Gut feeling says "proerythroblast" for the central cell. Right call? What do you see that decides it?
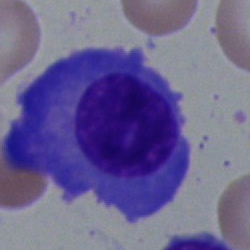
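No: proerythroblast is not the right name, and the cell is a plasma cell. The nucleus sits toward the right, leaving a wider band of cytoplasm on the left.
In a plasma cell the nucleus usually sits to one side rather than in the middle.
On the left side of the nucleus the cytoplasm has a paler zone.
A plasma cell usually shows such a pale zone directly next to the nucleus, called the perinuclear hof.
The cytoplasm is abundant and deep blue.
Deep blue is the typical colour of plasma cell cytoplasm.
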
